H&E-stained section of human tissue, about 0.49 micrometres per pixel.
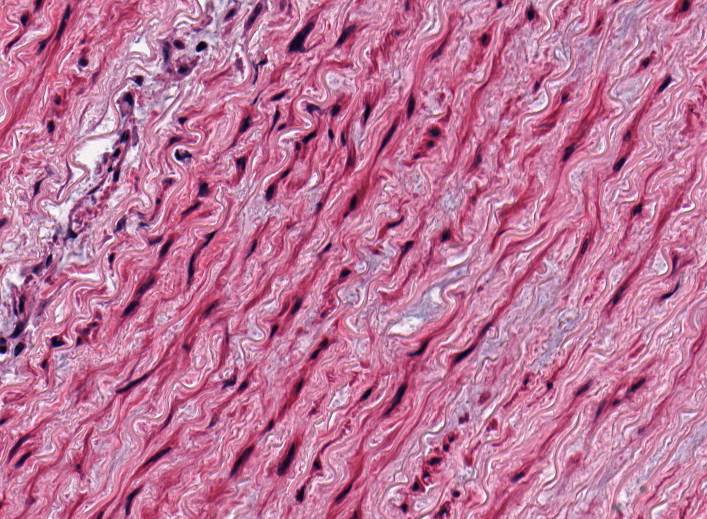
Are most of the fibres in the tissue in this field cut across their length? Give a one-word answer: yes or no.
No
